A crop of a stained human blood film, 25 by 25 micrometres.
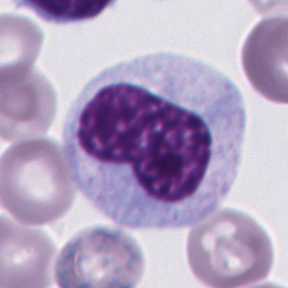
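Metamyelocyte at the centre of a stained peripheral blood smear under the light microscope. Checking the outline first: it is round and smooth, and the cell measures about 16 micrometres across. Next, the nucleus lies off-centre towards the left side, measures about 12 by 9 micrometres and fills about 40% of the cell's area. Last, the cytoplasm is abundant and pale grey-blue, showing only faint, fine purplish dots and no coarse granules.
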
